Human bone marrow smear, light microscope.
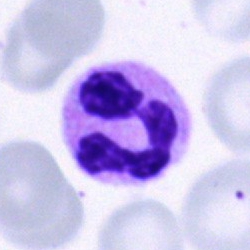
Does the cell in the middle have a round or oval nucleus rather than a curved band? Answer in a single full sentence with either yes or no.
No, there is a curved band-shaped nucleus without separate lobes, not a round or oval one.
